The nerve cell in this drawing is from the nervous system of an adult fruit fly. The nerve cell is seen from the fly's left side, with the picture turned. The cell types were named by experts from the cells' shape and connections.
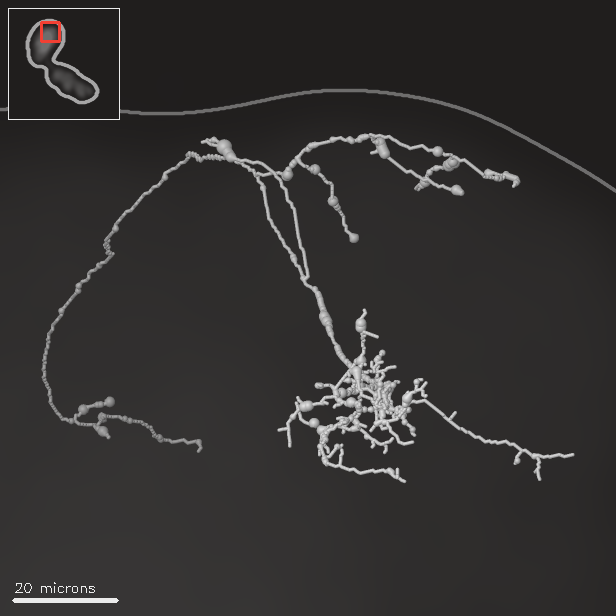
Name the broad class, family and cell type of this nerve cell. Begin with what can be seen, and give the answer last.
From left to right in the picture it spans about 100 microns. Dozens of branch ends can be seen. This is a central-brain intrinsic neuron. Its family is hemilineage LHd1. It is of cell type LHAD3a8.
